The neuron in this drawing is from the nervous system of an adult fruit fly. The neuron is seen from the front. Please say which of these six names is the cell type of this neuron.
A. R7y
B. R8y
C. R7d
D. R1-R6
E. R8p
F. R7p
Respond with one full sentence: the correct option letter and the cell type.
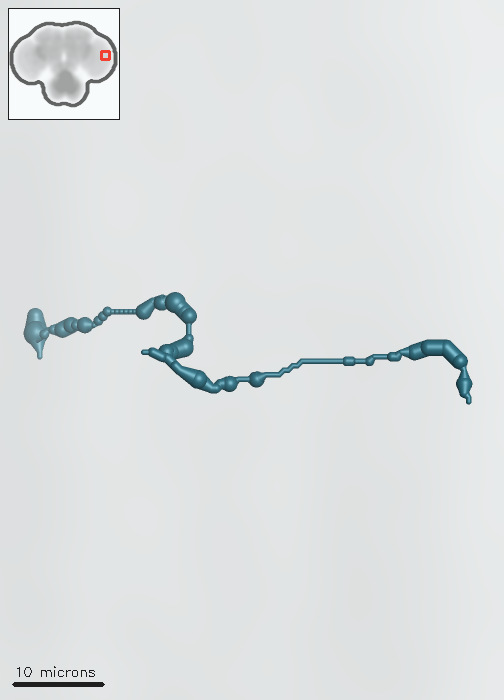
Regarding cell type, the neuron matches R7y, option A.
